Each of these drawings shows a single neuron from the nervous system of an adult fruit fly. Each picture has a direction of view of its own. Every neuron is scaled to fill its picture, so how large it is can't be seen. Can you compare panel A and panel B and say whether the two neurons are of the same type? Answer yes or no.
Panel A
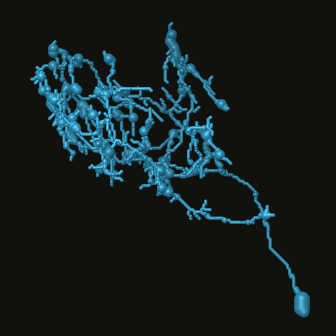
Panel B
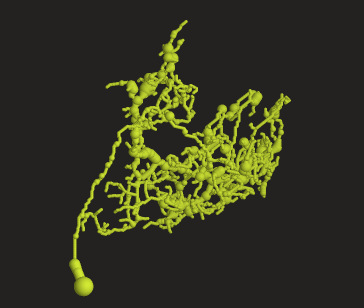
yes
